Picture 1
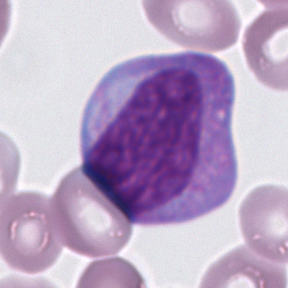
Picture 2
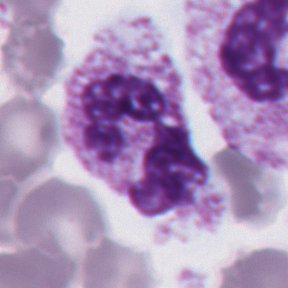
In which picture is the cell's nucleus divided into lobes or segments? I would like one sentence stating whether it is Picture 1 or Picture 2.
The cell shown in Picture 2 has a nucleus formed of distinct lobes.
